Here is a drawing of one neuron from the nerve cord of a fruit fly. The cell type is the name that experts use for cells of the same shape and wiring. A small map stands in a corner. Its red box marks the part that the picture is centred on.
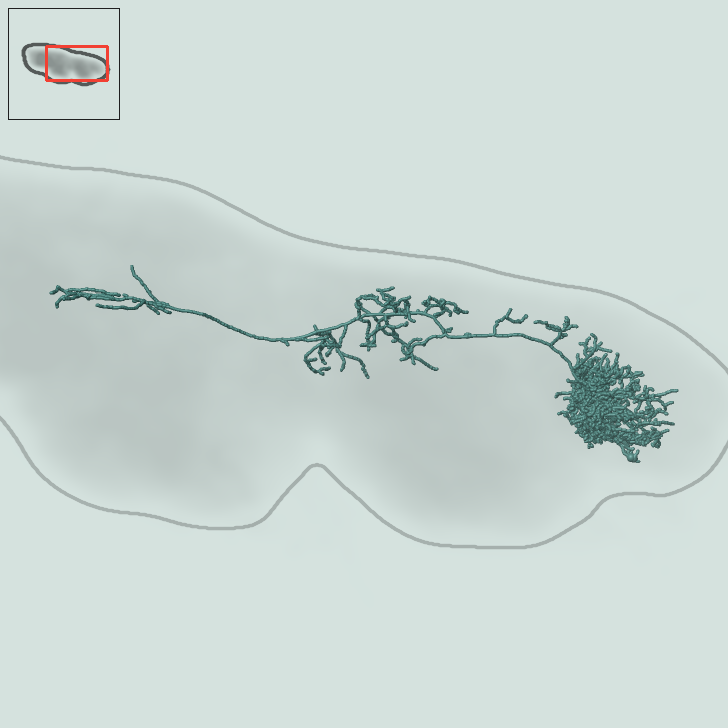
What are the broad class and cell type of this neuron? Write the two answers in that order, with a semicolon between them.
nerve-cord intrinsic neuron; INXXX087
